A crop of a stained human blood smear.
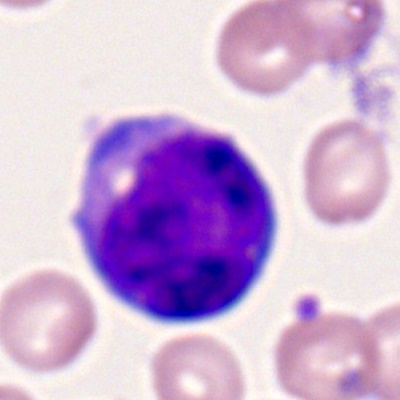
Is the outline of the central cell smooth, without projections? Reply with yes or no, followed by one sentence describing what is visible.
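No. A small blunt bulge projects from the left edge of the cell.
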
